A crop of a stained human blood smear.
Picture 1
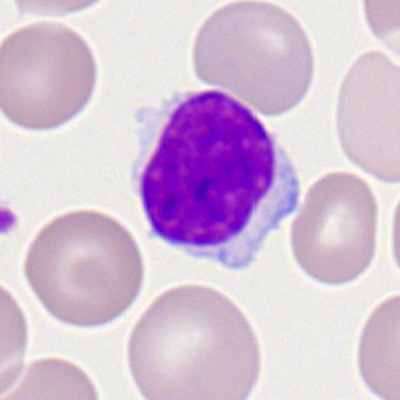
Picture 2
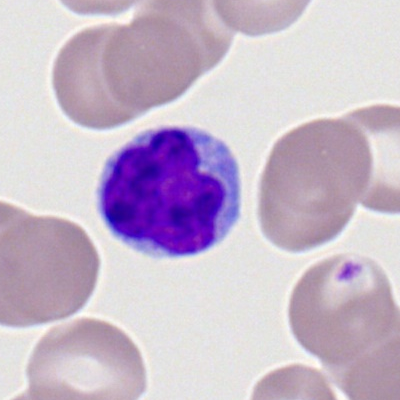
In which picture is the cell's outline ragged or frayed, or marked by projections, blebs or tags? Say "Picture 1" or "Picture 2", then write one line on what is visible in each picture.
Picture 1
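In picture 1: The outer edge of the cytoplasm is ragged and irregular, especially on the upper left.
In picture 2: The outline of the cell is round and smooth.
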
